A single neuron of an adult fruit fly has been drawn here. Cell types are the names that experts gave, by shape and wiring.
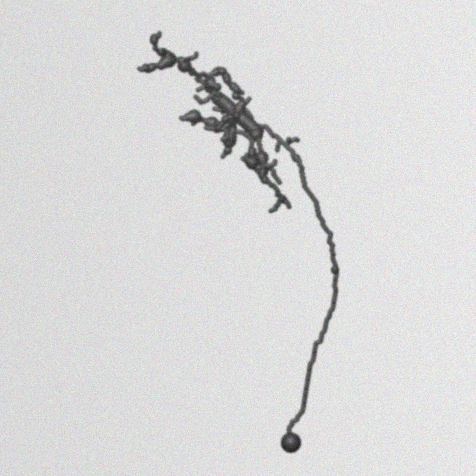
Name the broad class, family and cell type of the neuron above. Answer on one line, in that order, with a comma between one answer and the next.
optic-lobe intrinsic neuron, Dm, Dm2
